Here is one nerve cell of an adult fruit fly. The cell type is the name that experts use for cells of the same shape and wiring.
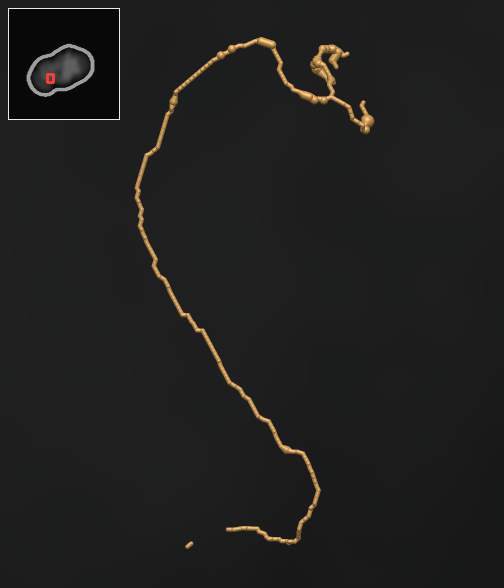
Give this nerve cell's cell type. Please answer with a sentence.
The cell type is ORN_DL4.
